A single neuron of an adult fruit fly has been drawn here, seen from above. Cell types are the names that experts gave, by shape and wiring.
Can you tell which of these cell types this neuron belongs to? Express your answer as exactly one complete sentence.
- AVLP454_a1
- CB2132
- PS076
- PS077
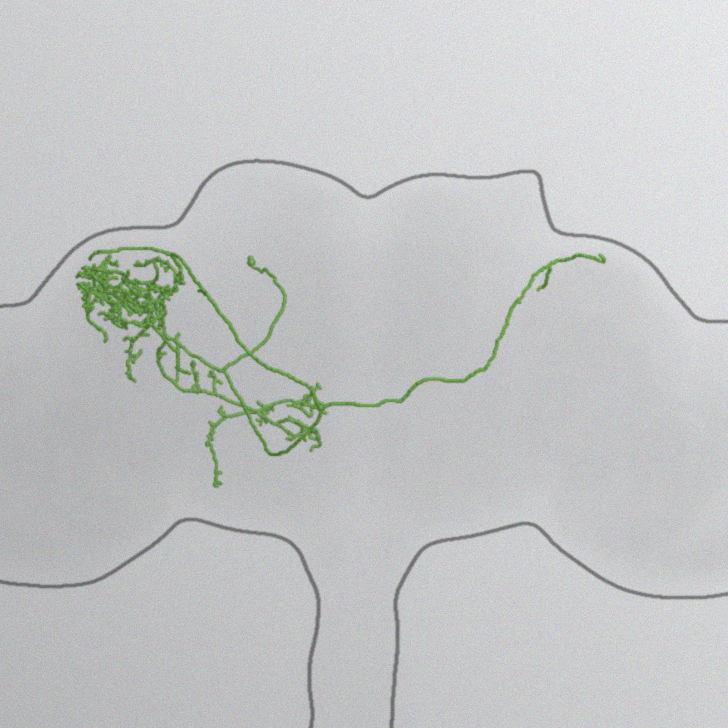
The cell type of the neuron here is CB2132.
